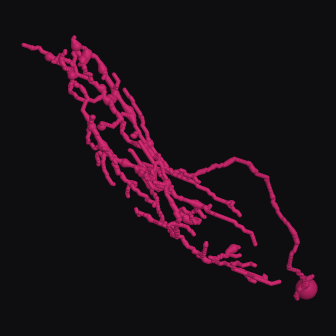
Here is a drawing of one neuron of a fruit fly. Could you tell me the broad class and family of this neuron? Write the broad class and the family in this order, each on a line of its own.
central-brain intrinsic neuron
hemilineage LB3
